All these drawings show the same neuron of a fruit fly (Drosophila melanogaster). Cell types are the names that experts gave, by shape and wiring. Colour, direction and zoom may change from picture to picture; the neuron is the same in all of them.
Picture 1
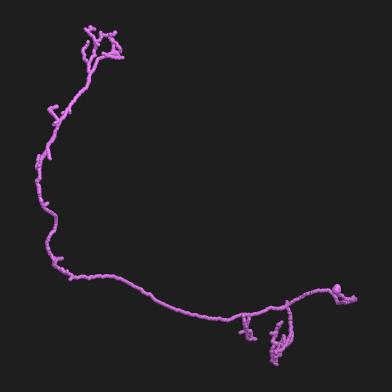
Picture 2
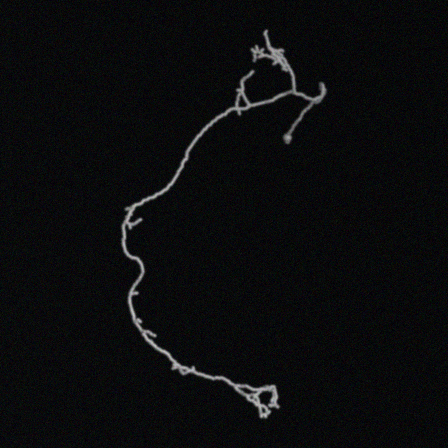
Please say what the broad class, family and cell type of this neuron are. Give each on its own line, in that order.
central-brain intrinsic neuron
class Kenyon Cell
KCg-d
